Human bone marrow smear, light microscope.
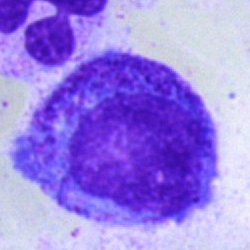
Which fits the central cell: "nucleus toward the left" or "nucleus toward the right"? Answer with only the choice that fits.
Nucleus toward the right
